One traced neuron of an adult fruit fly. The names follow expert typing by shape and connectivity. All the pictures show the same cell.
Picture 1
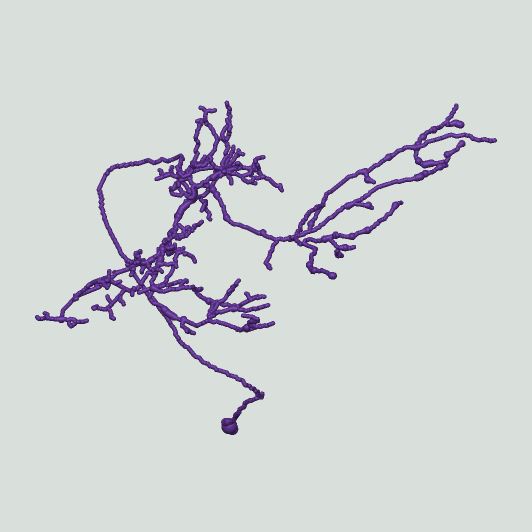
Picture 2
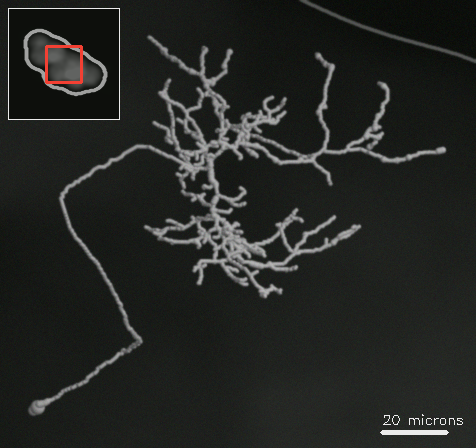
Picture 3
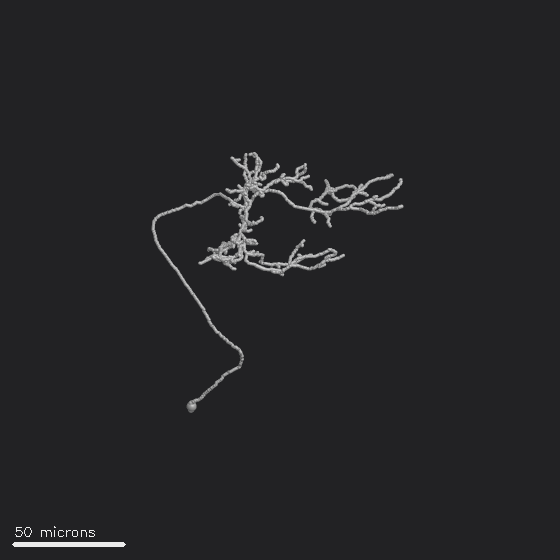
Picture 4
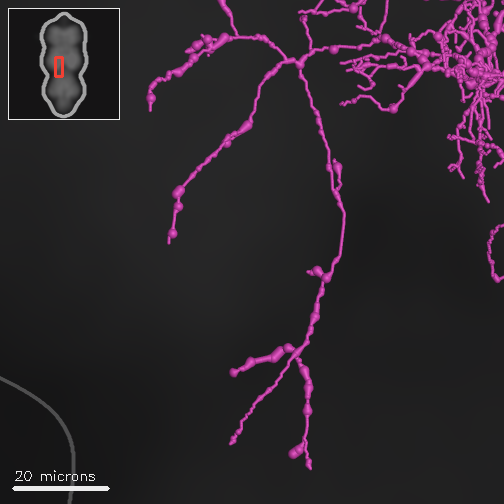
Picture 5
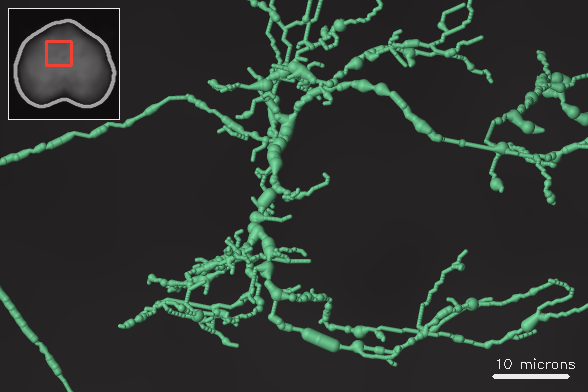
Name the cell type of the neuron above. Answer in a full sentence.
The cell type is IN06A087.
